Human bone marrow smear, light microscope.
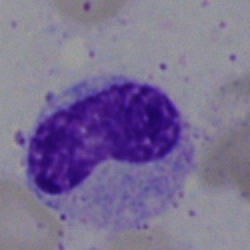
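Band neutrophil at the centre of this stained human bone marrow smear. Notice first its roughly round outline. The nucleus is kidney-shaped, indented on its lower side. Its chromatin is dark purple with small pale gaps between the clumps, and if you search the nucleus you will find no distinct nucleoli.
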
